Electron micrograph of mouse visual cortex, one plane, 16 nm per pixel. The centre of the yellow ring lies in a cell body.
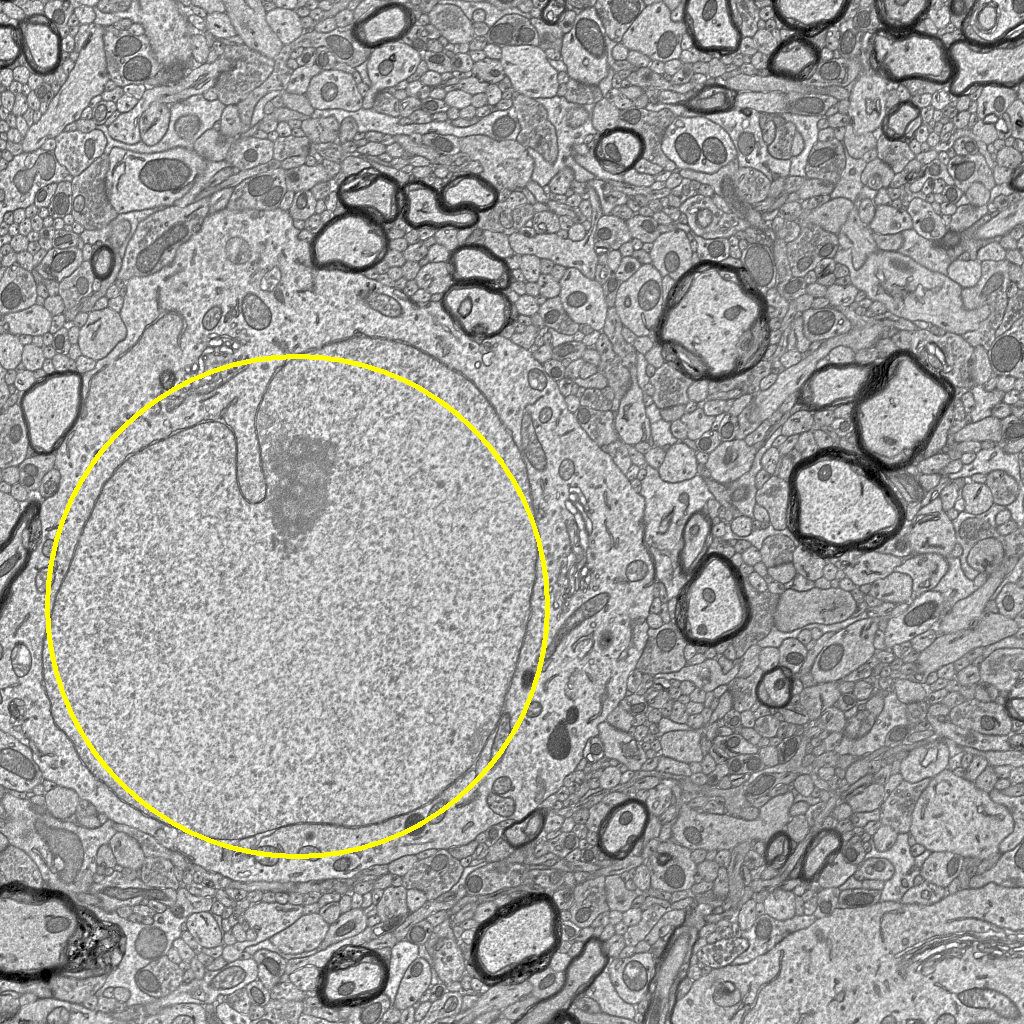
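Excitatory neuron, the marked cell: its round nucleus sits wholly within the picture. One deep, narrow fold of the envelope runs down into the nucleus from its top edge. Chromatin's pale and evenly dispersed, no dense clumps along the envelope, and just right of that fold, in the upper half, there's an irregular darker granular patch.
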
